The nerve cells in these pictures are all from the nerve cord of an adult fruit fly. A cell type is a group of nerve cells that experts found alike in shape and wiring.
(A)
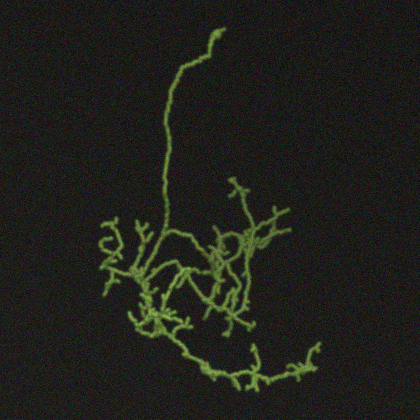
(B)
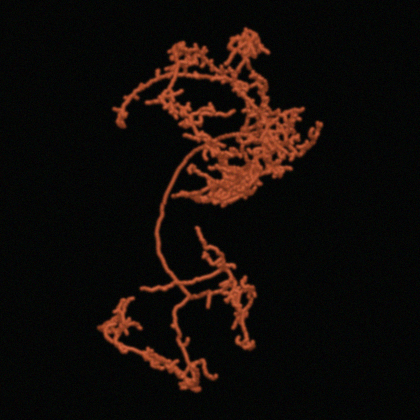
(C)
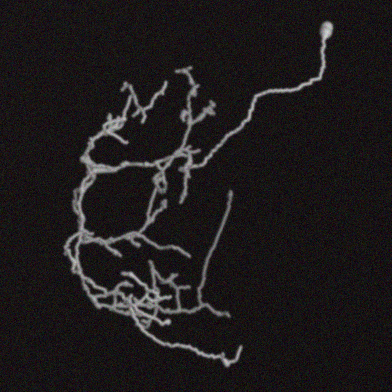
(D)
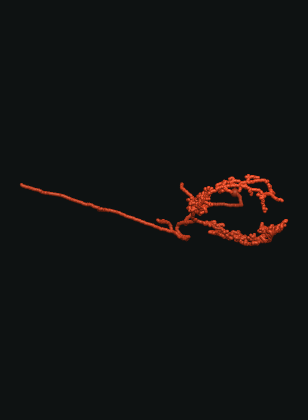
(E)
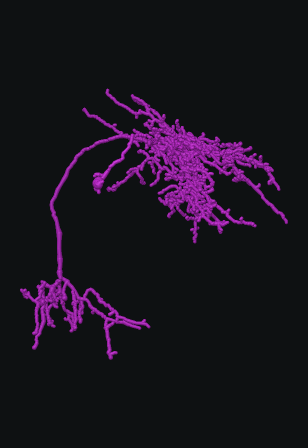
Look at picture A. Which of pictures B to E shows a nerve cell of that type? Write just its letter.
C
